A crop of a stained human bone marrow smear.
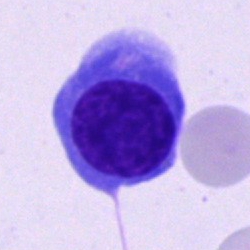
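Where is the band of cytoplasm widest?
Above the nucleus; below it the band is narrower.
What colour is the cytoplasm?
Deep blue.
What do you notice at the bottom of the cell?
A thin thread-like strand runs downward, and the outline is irregular rather than a smooth circle.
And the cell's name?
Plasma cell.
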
